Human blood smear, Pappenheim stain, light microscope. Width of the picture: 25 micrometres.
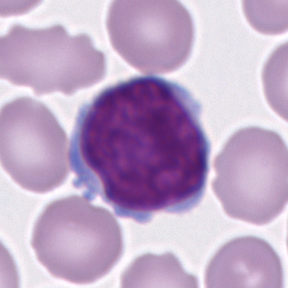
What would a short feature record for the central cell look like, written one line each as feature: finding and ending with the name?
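Cytoplasm: pale blue, with no visible granules
Edge: ragged, with small projections along the lower left side
Chromatin: dark purple, coarsely clumped
Identity: typical lymphocyte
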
